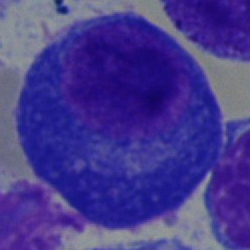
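Plasma cell at the centre of the field, with a round, smooth-edged outline. Its nucleus lies off-centre toward the top of the cell, and the purple chromatin is finely textured rather than coarsely clumped. No distinct granules appear in the cytoplasm.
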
